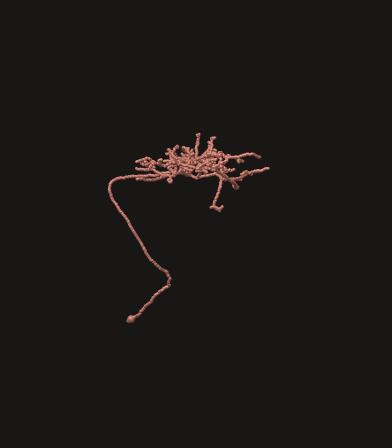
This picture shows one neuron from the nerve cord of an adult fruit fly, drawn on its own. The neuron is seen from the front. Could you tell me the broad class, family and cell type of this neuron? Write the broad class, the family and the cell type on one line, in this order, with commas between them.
nerve-cord intrinsic neuron, hemilineage 06A, IN06A081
